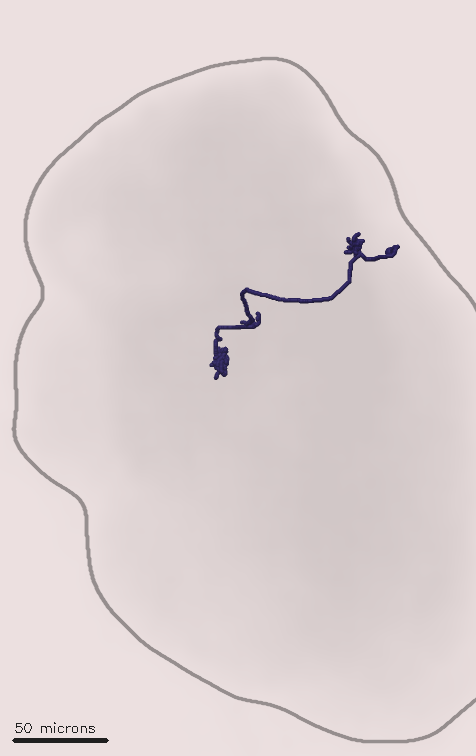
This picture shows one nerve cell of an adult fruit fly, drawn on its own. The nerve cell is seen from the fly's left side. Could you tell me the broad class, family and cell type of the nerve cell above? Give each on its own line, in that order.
central-brain intrinsic neuron
class CX
PFNp_c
